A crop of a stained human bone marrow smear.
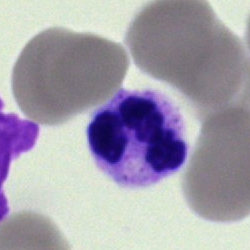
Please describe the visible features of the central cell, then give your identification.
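A roughly round outline encloses dense, dark purple chromatin set in pale lilac cytoplasm. The cell is a segmented neutrophil.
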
